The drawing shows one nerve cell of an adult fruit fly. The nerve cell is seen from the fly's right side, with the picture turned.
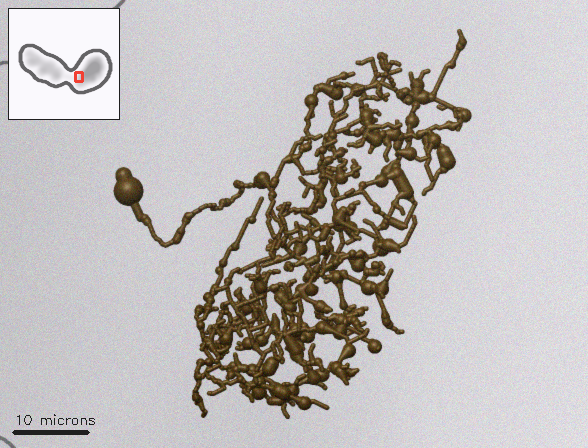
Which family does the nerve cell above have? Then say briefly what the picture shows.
The family is LPi. It is an optic-lobe intrinsic neuron. Its cell body lies on the left of the picture. By the scale bar it is about 55 microns tall in this view.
